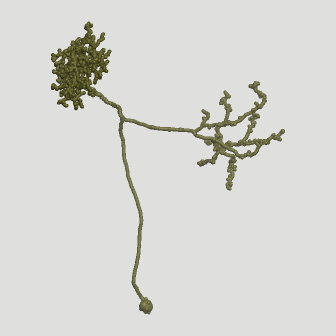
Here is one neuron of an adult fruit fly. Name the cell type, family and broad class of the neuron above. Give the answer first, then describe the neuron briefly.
It is of cell type LC17. Its family is hemilineage VPNv1. This is a visual projection neuron. In this view it is taller than it is wide.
